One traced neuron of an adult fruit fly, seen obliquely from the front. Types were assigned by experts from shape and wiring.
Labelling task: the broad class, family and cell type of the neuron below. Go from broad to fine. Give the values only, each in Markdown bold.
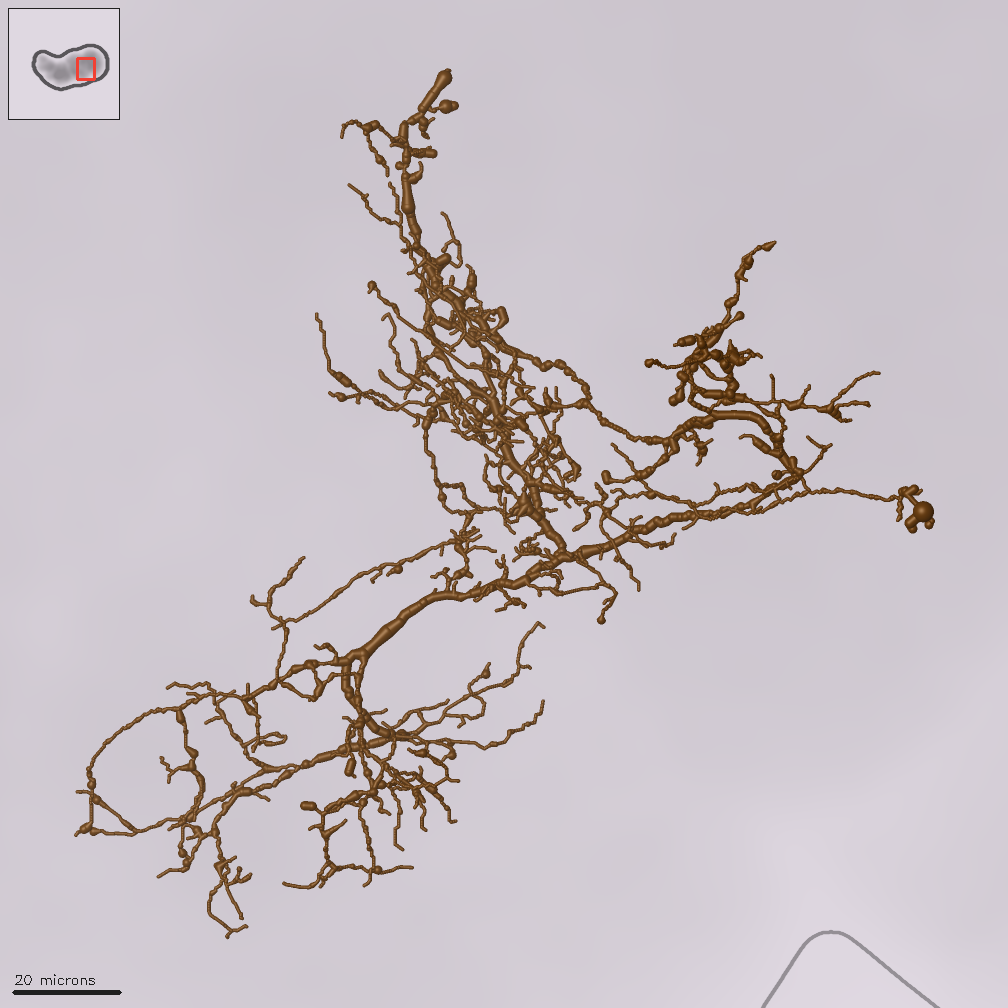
**central-brain intrinsic neuron**, **hemilineage WEDa2**, **PS048_a**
